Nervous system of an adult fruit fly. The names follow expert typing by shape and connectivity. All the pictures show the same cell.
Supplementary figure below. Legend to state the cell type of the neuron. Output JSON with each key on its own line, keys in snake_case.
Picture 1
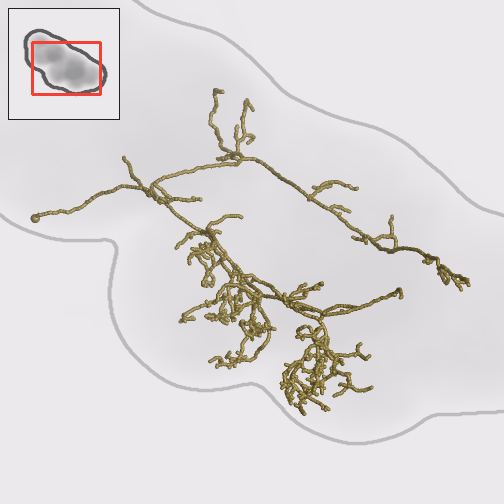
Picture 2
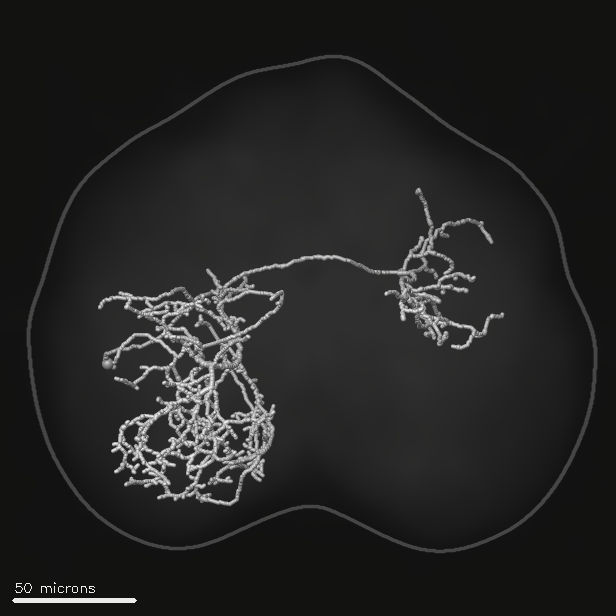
{
 "cell_type": "IN08B029"
}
